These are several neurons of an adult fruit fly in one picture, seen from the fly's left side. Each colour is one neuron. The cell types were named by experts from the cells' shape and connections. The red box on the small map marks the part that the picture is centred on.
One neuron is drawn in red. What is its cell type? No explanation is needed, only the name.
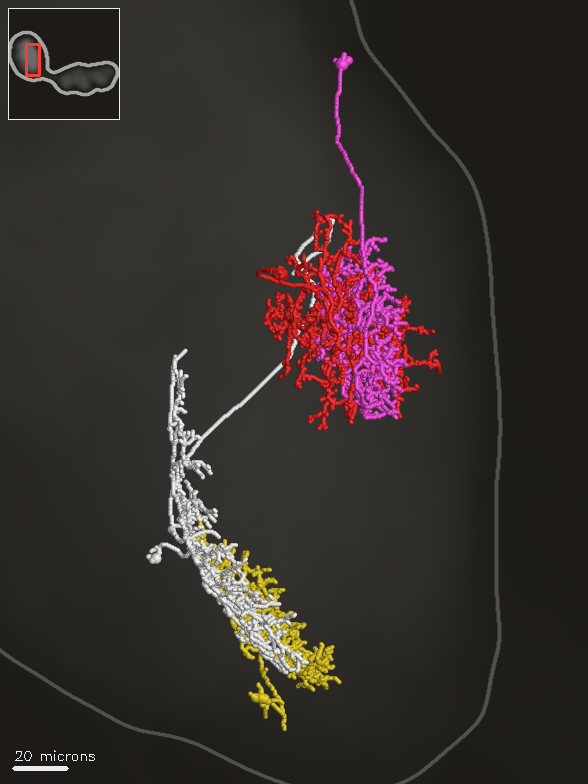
TmY16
